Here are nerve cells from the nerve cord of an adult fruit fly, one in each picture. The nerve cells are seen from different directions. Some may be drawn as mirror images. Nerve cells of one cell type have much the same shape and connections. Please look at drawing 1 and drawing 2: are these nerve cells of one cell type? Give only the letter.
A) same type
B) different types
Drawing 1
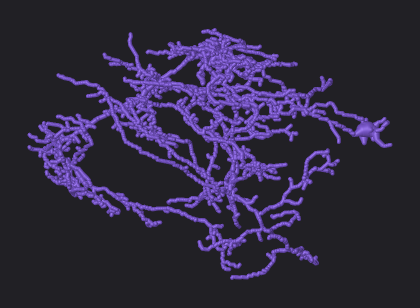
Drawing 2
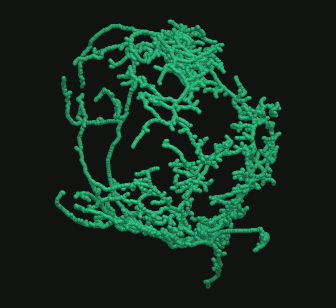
B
